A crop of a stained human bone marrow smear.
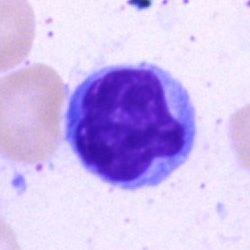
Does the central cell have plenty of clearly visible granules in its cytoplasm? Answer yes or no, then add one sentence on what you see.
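No. No distinct granules are seen in the cytoplasm.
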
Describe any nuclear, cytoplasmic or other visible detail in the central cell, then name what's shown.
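An irregular, folded outline bounds the nucleus, which has a deep notch on its right side and fills most of the cell. Its chromatin is dark purple with scattered paler patches rather than finely uniform. The cytoplasmic rim is widest at the lower right of the cell. It is a lymphocyte.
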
